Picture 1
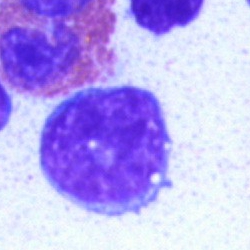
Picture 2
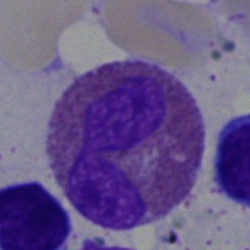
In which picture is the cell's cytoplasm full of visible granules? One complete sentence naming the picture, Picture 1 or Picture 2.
There are many visible granules in the cytoplasm of the cell in Picture 2.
